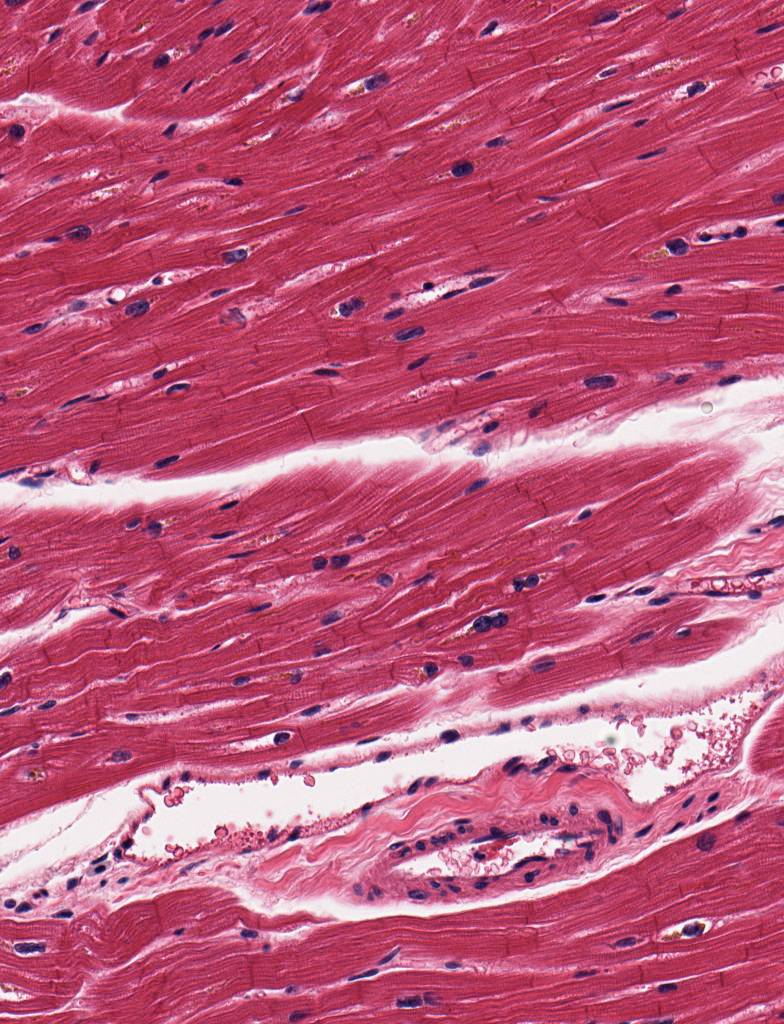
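Left ventricle of the heart. Orientation: striated muscle fibres run parallel across the field, roughly horizontal and rising slightly to the right. Branching: fibres branch and join neighbours. Nuclei: one oval nucleus per fibre, central. Granules: small golden-brown ones in pale zones beside many nuclei.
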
